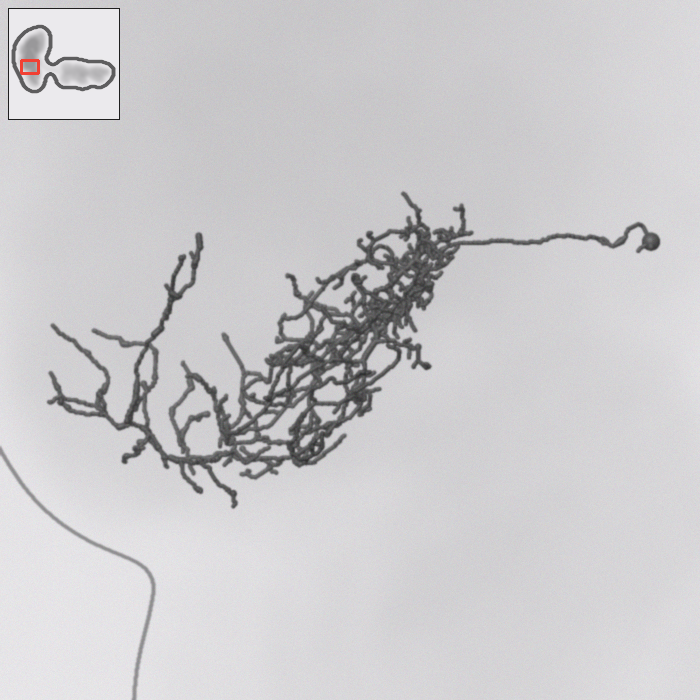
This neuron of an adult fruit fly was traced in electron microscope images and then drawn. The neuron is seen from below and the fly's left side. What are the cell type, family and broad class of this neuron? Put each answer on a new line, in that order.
PVLP099
hemilineage VLPp&l1_anterior
central-brain intrinsic neuron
